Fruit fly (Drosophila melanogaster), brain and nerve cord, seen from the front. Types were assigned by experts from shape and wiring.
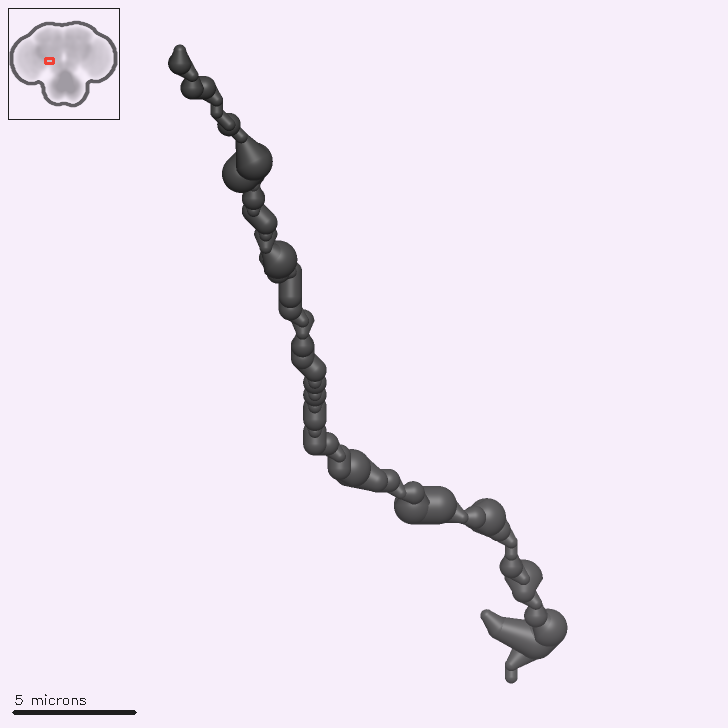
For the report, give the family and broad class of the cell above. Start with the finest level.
class mechanosensory; sensory neuron entering the brain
